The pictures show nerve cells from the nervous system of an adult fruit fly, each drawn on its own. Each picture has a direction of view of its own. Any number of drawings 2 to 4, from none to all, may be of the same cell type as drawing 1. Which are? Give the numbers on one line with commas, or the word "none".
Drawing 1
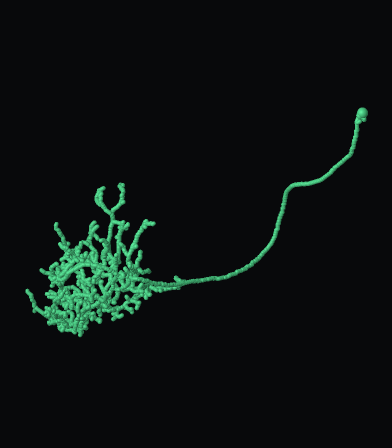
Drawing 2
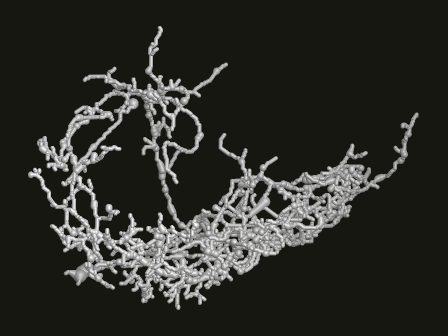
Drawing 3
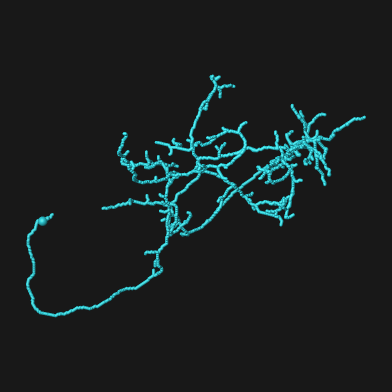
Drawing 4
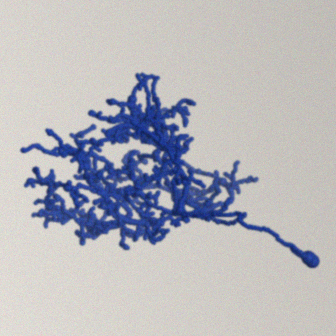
none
